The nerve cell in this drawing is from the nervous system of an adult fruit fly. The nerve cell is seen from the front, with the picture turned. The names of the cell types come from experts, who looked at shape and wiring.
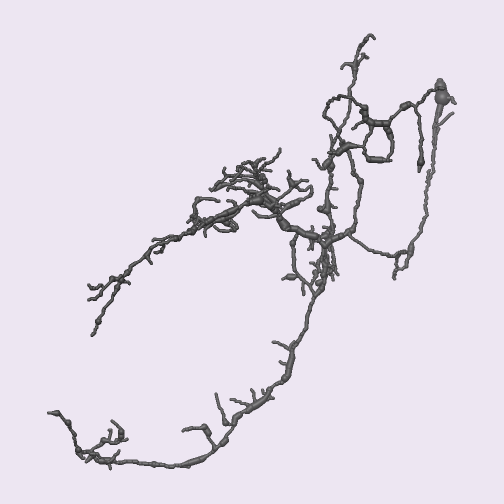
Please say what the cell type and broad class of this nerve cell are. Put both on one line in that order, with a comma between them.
GNG232, central-brain intrinsic neuron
